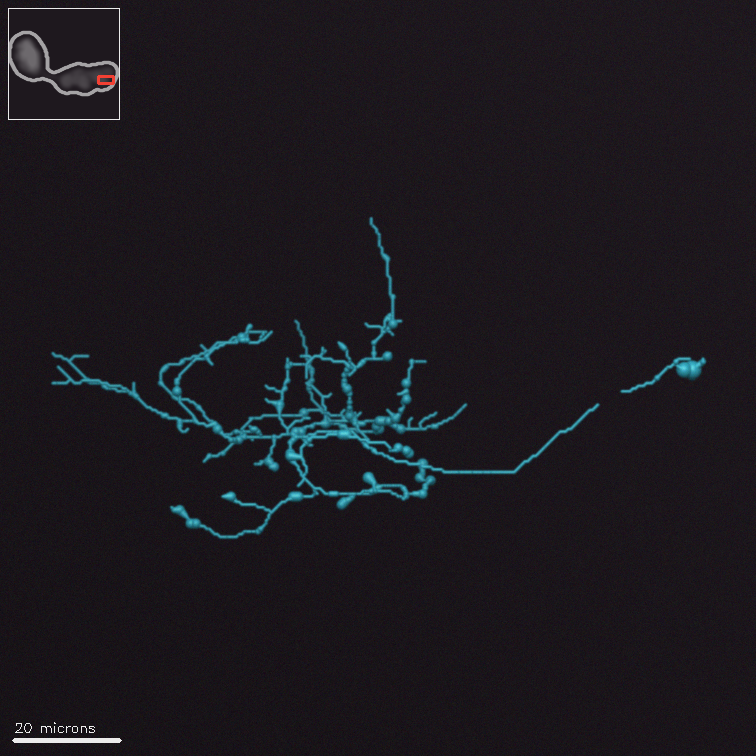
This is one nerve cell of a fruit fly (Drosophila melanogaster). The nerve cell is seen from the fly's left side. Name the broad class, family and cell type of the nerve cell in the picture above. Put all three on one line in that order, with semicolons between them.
nerve-cord intrinsic neuron; hemilineage 01B; IN01B077_a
